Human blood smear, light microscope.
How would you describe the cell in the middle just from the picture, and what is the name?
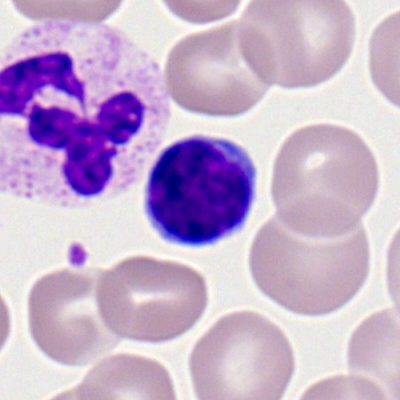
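The outline is round and smooth, and the surface carries no projections. Its chromatin is dense, dark purple and clumped, with no nucleoli visible in the nucleus. This is a lymphocyte.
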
